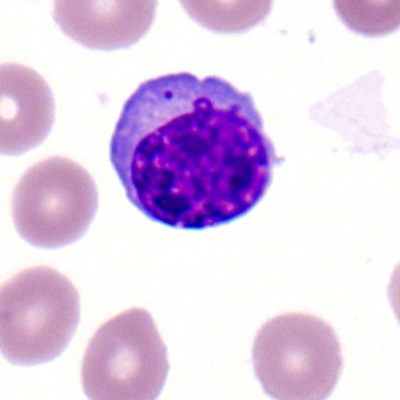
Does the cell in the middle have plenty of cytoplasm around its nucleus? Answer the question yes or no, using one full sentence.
No, its cytoplasm is scant rather than broad.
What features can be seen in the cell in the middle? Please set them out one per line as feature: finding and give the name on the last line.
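Outline: roughly round, slightly uneven along the top
Chromatin: coarse dark purple clumps with paler gaps between
Nucleolus: none distinct
Nuclear edge: small round knob bulging from the top
Name: lymphocyte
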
